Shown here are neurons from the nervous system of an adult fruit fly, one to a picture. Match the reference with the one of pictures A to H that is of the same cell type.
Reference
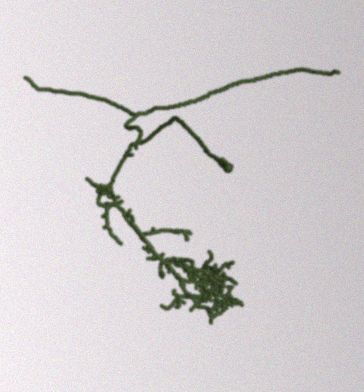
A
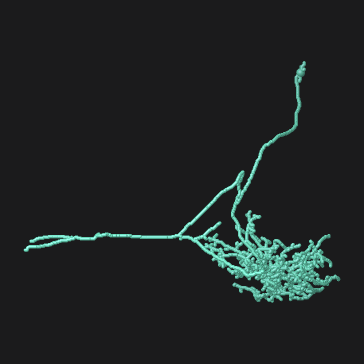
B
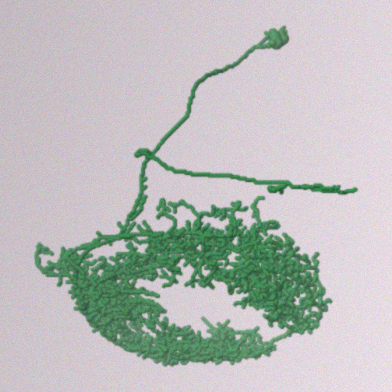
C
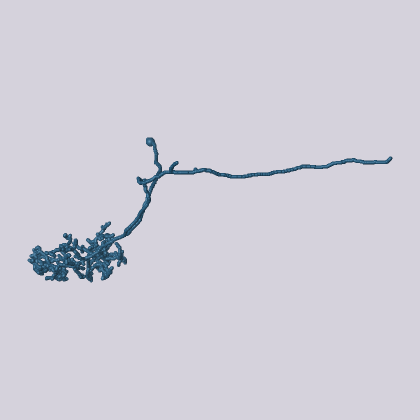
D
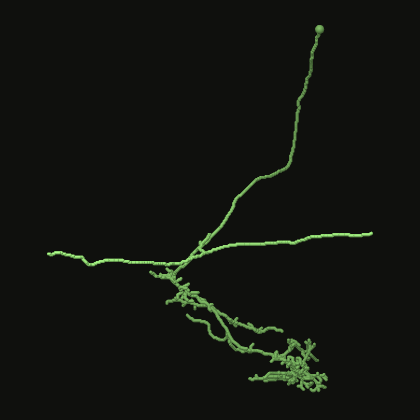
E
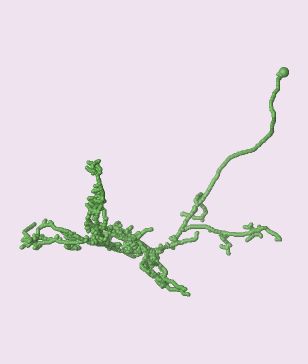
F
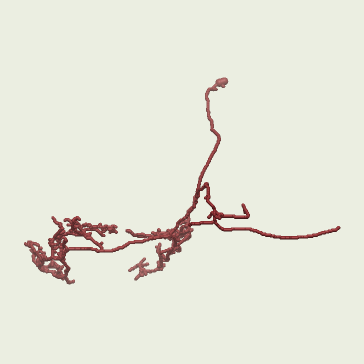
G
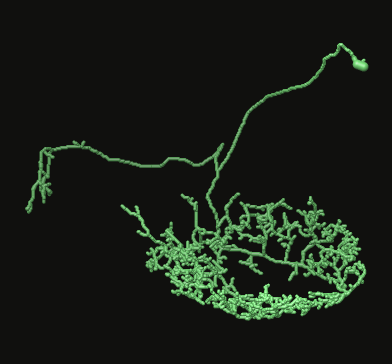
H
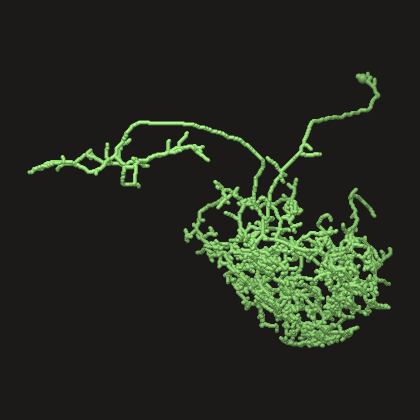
D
